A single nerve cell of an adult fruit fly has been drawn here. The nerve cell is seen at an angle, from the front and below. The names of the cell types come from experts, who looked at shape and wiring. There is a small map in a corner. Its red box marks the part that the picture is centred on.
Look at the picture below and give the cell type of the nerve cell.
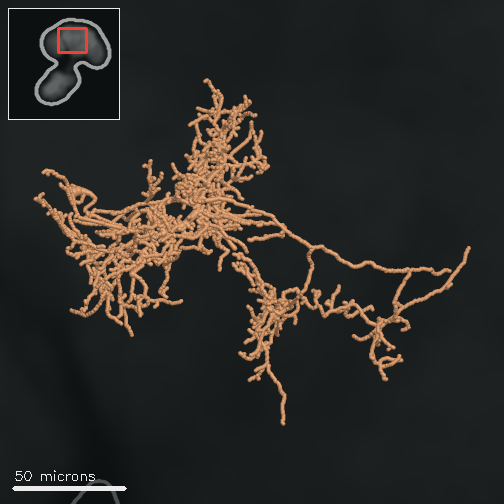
PS181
